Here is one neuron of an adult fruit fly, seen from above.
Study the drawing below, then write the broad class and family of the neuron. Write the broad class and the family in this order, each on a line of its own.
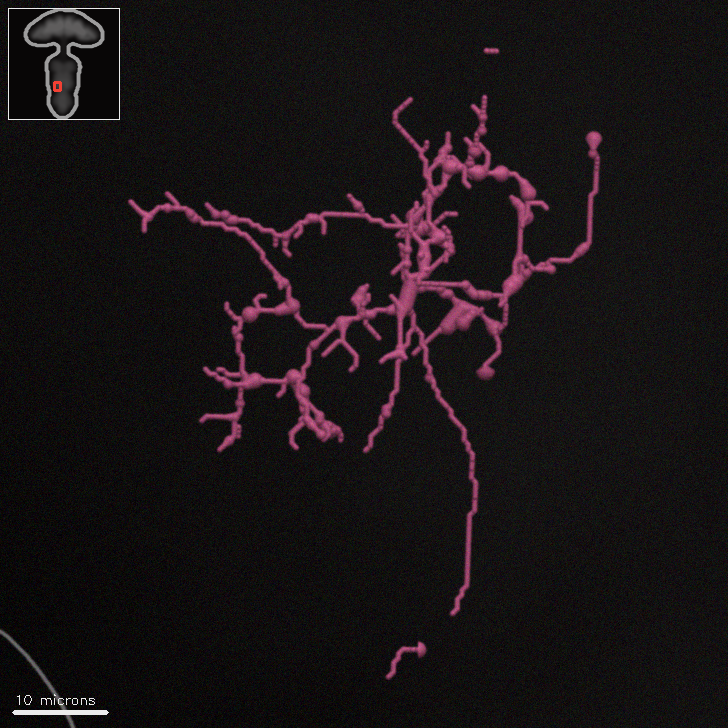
nerve-cord intrinsic neuron
hemilineage 01B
